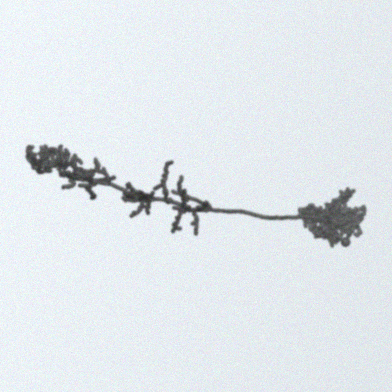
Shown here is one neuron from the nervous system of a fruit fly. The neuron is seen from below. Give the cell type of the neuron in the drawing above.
DNg70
